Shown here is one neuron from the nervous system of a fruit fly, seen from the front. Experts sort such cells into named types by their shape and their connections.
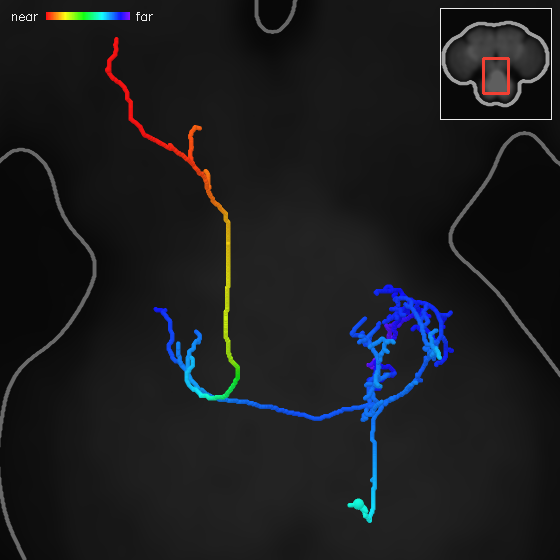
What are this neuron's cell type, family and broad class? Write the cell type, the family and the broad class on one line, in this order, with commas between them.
AN07B069_b, hemilineage 07B, ascending neuron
